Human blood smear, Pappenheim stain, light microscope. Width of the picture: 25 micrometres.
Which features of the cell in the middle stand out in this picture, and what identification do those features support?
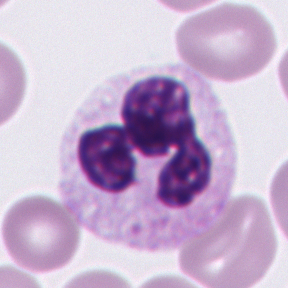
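A nucleus divided into three lobes, its chromatin dark purple and coarsely clumped, sits within abundant, pale pinkish-lilac cytoplasm. Fine, faint lilac granules are held in that cytoplasm. This is a segmented neutrophil.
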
